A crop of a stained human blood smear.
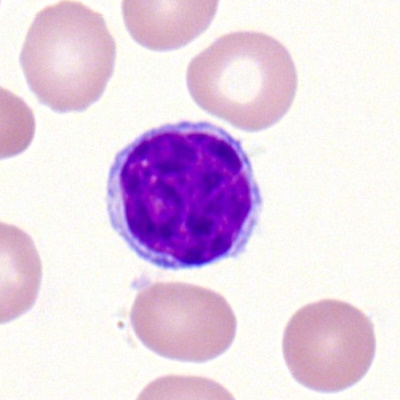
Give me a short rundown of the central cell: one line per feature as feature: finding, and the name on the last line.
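Chromatin: dark purple, coarsely clumped
Nucleus: fills most of the cell
Cytoplasm: thin pale blue rim around the nucleus
Rim width: widest on the left side
Result: lymphocyte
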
